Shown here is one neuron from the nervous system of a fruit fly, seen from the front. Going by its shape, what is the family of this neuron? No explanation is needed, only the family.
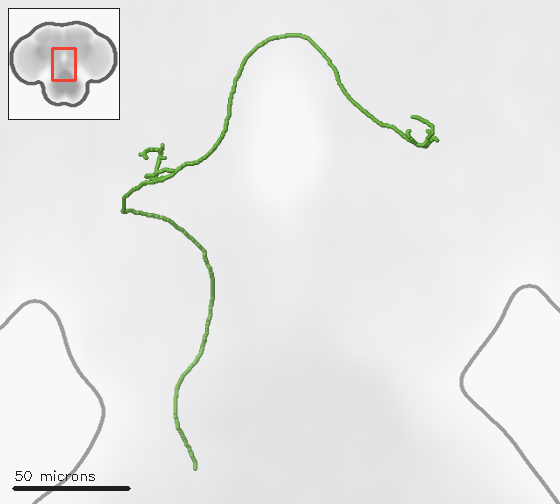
class olfactory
